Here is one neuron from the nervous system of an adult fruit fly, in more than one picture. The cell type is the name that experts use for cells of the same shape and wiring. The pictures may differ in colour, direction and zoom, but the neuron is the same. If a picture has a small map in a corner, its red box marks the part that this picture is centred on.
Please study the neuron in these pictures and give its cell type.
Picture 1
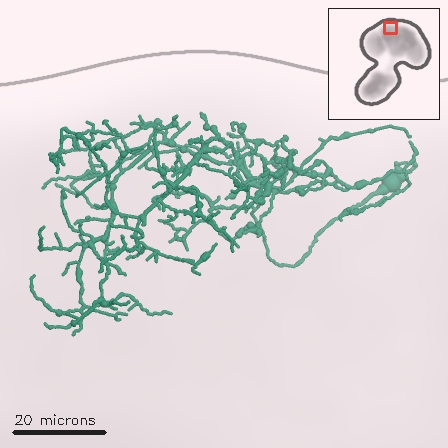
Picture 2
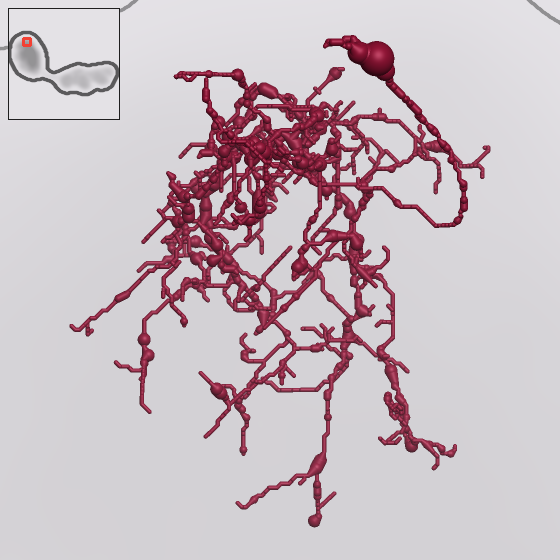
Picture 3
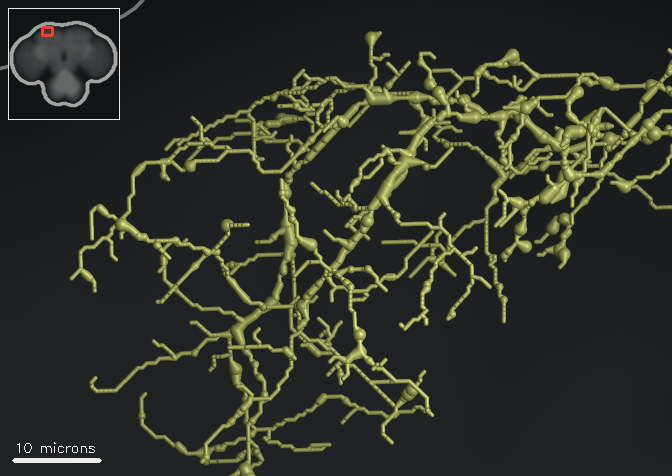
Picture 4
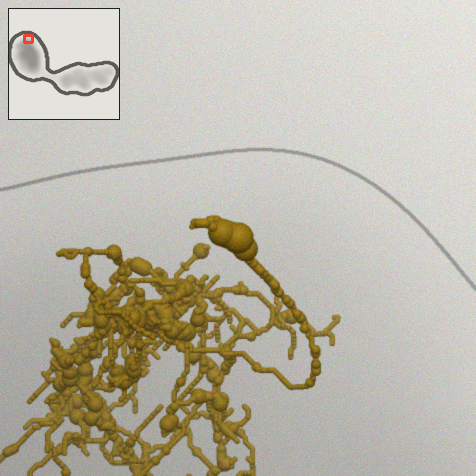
CB2105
